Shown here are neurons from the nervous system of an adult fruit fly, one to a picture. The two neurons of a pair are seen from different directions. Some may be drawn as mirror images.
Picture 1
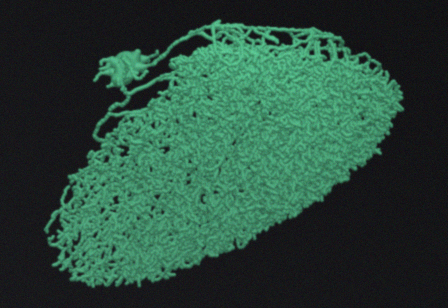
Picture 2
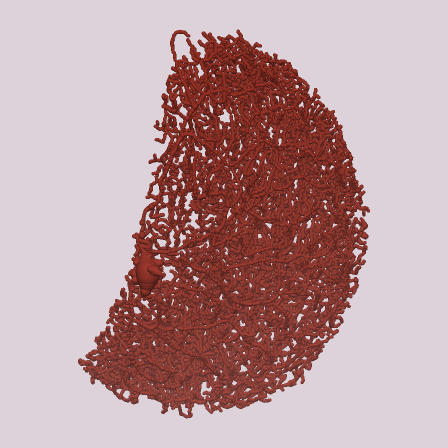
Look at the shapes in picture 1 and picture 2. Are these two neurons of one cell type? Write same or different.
same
